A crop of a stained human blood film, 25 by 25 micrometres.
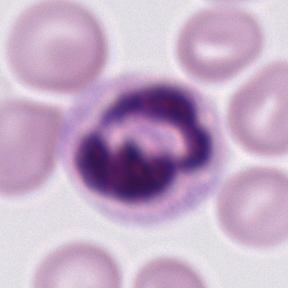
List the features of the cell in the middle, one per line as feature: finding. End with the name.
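Outline: round and smooth
Nucleus: curved around a pale central area of cytoplasm
Granules: only fine, faint ones
Vacuoles: none seen
Name: segmented neutrophil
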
